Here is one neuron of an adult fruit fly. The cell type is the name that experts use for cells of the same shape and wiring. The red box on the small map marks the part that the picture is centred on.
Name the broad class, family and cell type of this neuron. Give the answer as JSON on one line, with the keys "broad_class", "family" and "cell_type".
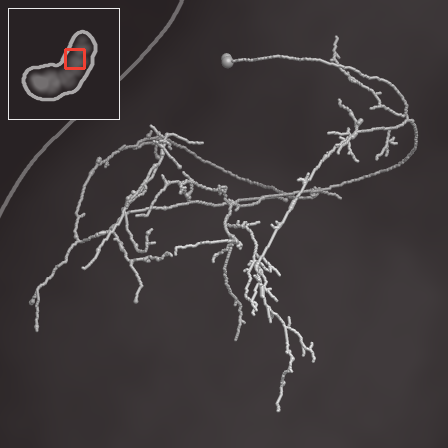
{"broad_class": "nerve-cord intrinsic neuron", "family": "hemilineage 19B", "cell_type": "IN19B088"}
